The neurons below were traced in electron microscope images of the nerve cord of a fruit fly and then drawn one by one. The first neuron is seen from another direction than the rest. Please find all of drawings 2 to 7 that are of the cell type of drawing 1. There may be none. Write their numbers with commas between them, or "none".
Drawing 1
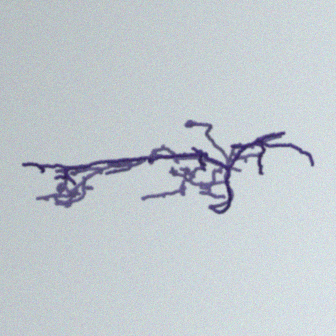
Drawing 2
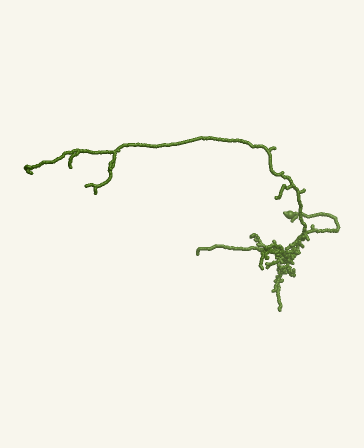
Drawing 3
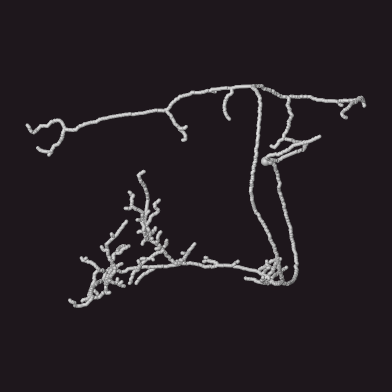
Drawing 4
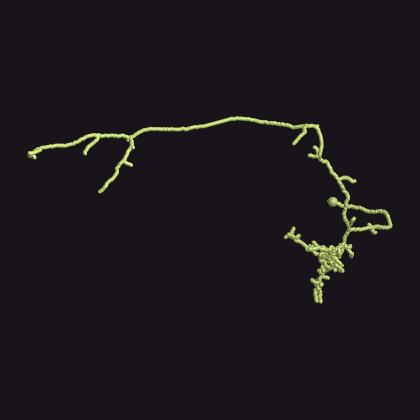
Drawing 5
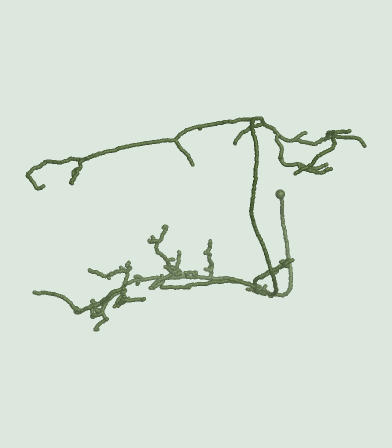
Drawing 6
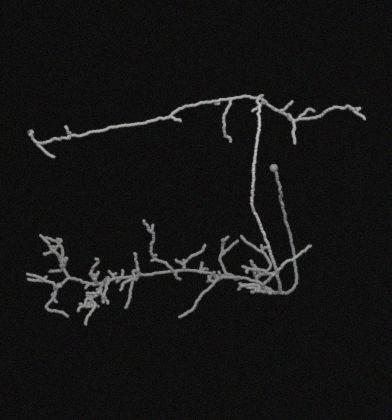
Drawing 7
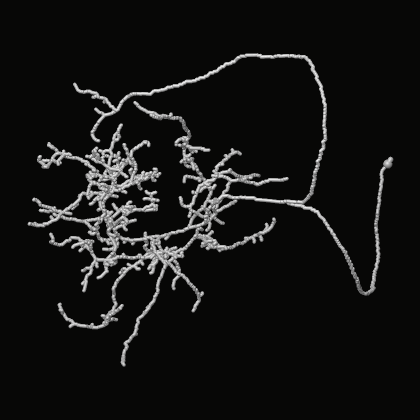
3, 5, 6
